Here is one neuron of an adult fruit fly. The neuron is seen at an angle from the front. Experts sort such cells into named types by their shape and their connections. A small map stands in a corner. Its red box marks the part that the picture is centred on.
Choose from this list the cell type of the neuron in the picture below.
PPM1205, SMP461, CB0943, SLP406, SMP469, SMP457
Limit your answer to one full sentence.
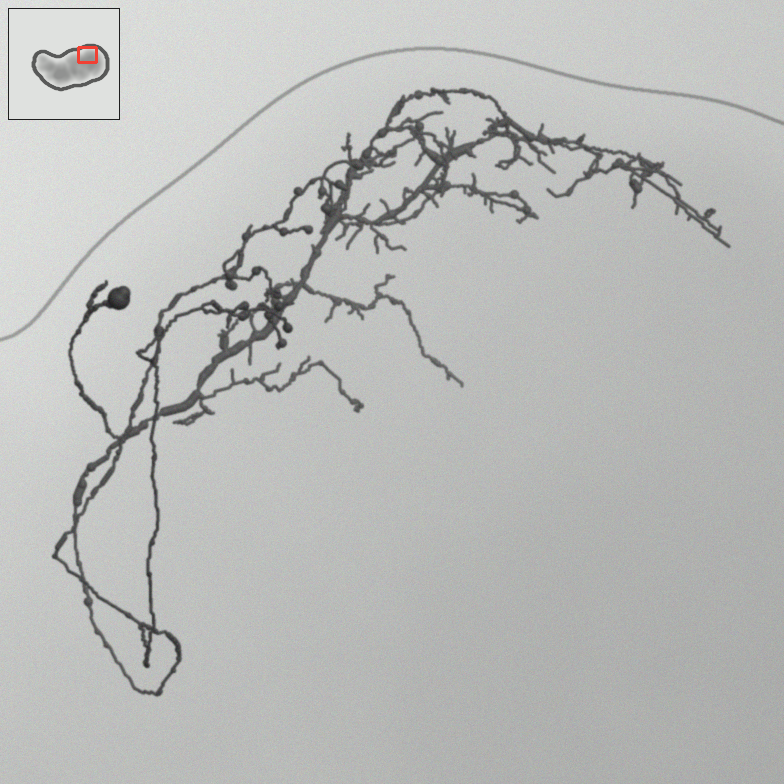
The neuron is of cell type CB0943.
